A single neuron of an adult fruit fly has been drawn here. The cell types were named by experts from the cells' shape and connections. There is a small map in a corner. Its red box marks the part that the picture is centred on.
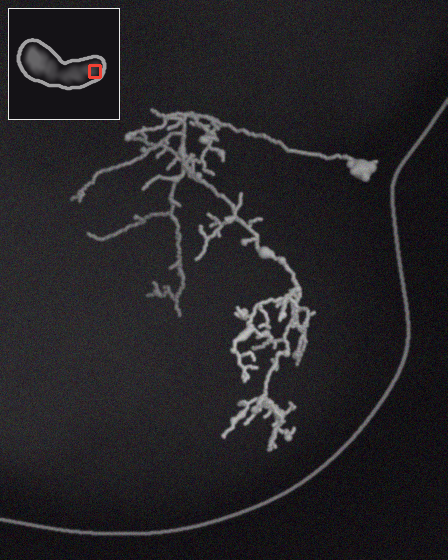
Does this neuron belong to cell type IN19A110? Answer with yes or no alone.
yes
